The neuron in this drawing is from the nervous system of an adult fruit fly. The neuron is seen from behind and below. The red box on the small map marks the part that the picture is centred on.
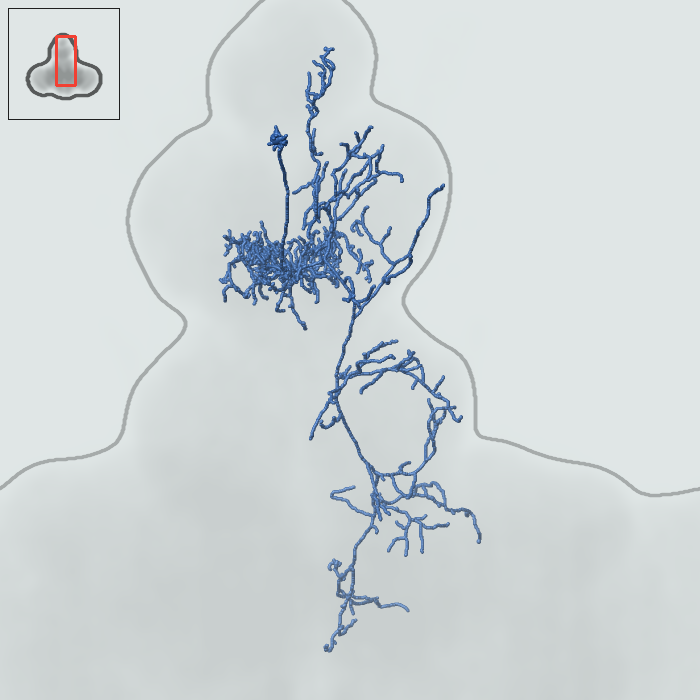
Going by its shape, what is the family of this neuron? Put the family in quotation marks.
"hemilineage 12B"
